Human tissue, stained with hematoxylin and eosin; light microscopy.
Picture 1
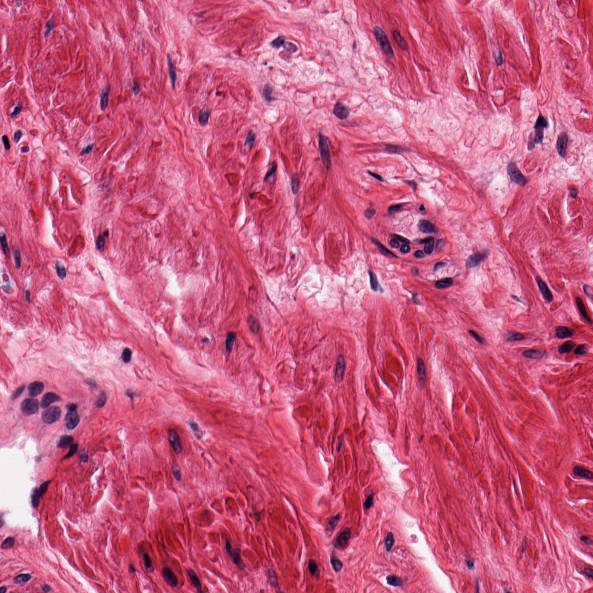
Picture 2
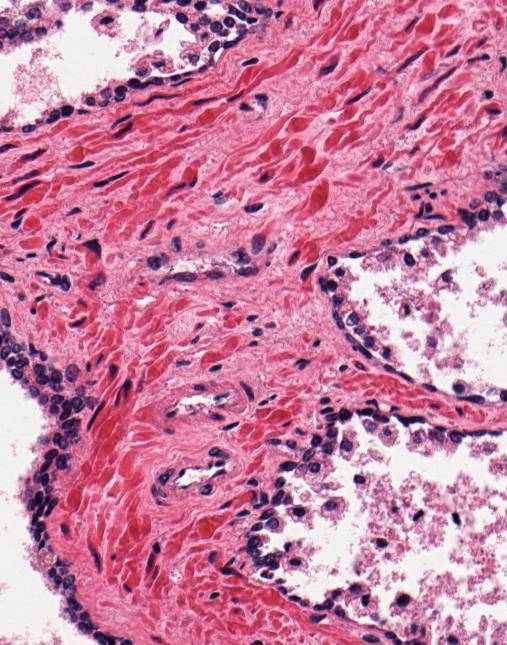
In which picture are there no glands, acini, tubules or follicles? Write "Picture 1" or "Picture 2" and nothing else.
Picture 1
